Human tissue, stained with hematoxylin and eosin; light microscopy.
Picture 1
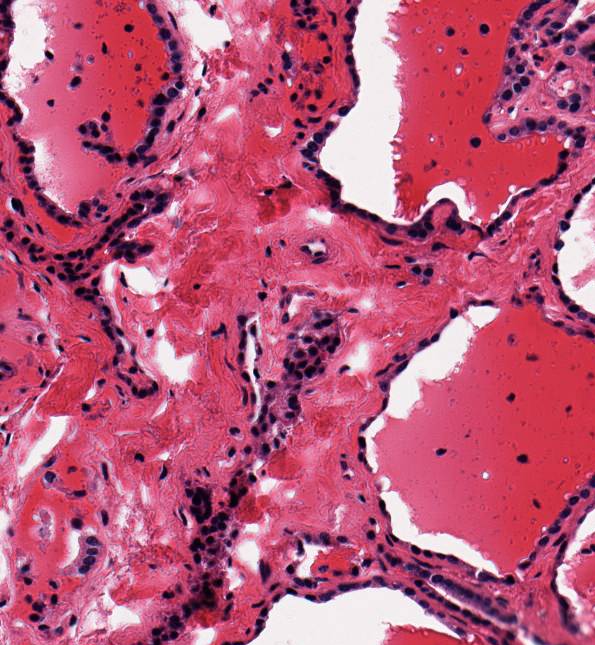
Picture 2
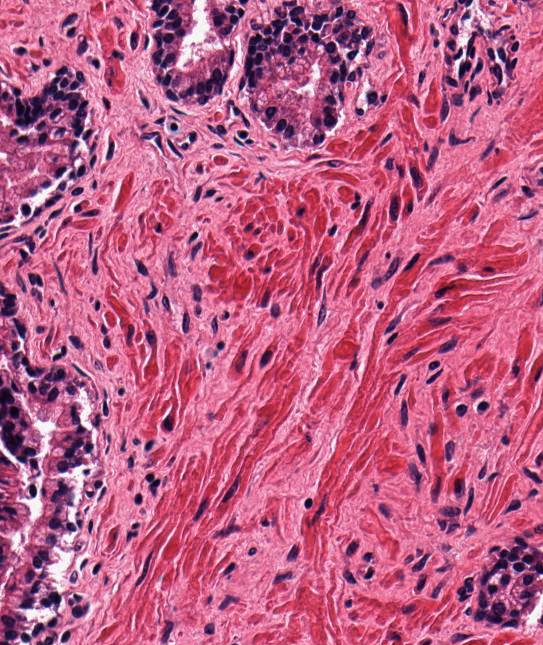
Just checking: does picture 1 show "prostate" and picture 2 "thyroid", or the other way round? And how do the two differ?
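The thyroid is in picture 1 and the prostate in picture 2. In the thyroid, large irregular spaces filled with pink material take up the upper and right parts of the field, lined by a single layer of flattened to low cuboidal cells with dark nuclei. A band of pink, wavy fibrous stroma with sparse spindle-shaped nuclei runs down the centre between these spaces, and toward the lower left smaller spaces lined by cuboidal cells lie within it. In the prostate, glandular epithelial structures lie along the left edge, at the top and in the lower right corner, lined by cells with crowded, dark-staining nuclei. Stroma fills the centre of that field; its smooth muscle cells have deeply pink, elongated cytoplasm, and its nuclei are mostly elongated and spindle-shaped.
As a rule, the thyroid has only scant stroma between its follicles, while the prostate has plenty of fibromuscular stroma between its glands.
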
